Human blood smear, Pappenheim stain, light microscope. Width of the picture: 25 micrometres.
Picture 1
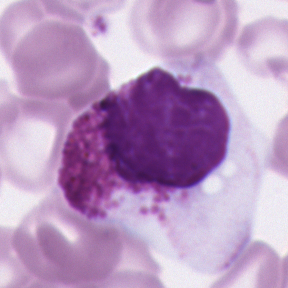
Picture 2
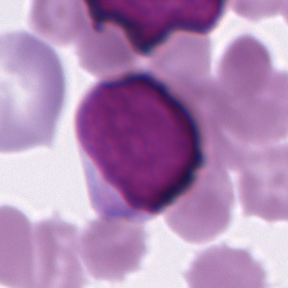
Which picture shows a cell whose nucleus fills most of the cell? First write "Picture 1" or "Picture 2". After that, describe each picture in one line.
Picture 2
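Picture 1: A wide rim of very pale, nearly colourless cytoplasm extends to the right of and below the nucleus.
Picture 2: The nucleus fills most of the cell.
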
